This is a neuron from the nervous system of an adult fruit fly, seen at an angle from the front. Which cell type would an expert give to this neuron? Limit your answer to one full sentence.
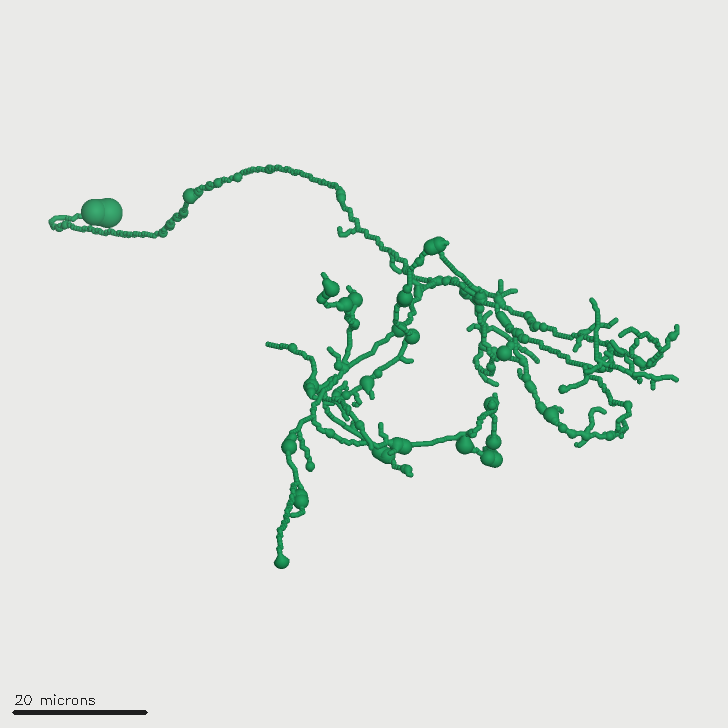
The cell type that fits this neuron is CB2027.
